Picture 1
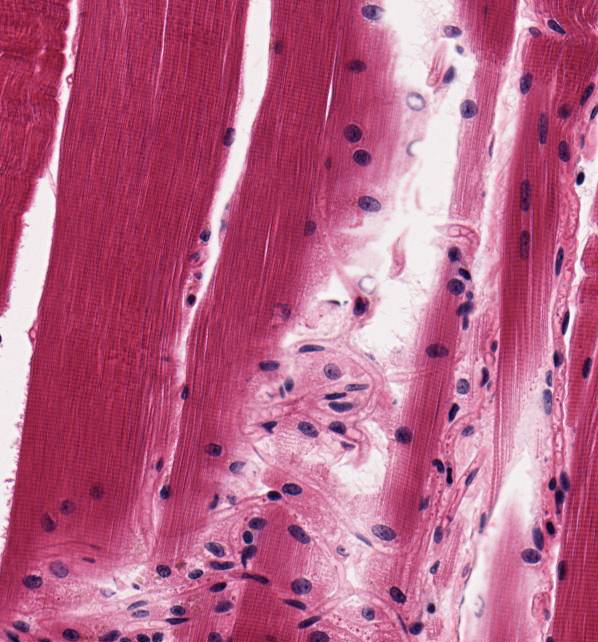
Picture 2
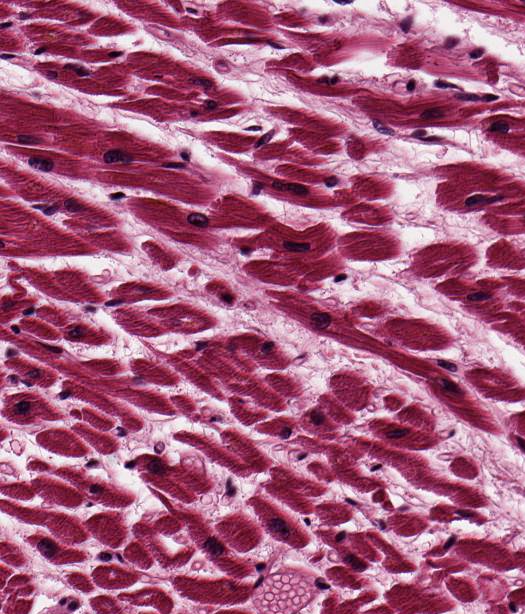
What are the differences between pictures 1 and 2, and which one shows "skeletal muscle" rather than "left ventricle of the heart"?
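Skeletal muscle appears in picture 1, and the left ventricle of the heart in picture 2. In the skeletal muscle, long, parallel, unbranched fibres cut lengthwise run from top to bottom, with oval nuclei at the fibre edges rather than the centres.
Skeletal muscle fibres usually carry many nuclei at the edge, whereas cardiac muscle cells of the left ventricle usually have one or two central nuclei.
The ventricular fibres instead branch and join their neighbours; in the upper half they run diagonally from upper left toward lower right, and in the lower half, cut more obliquely, many appear as short oval profiles.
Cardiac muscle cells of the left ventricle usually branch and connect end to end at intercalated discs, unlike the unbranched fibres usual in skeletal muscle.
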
